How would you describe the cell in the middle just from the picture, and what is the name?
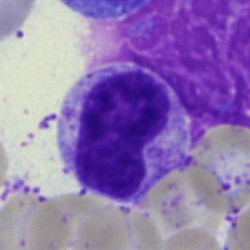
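Outline round, smooth. Nucleus bean-shaped, notched on its right side, filling most of the cell. Moderate rim of pale grey-blue cytoplasm holding fine, scattered lilac granules. Metamyelocyte.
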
